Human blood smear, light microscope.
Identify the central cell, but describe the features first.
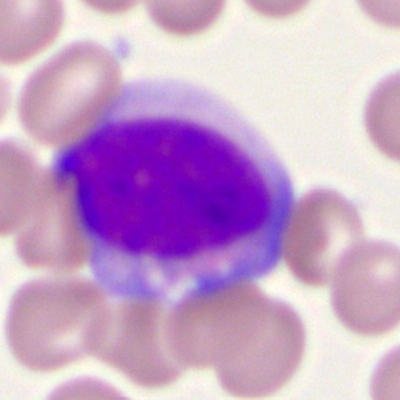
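The nucleus occupies most of the cell. Its chromatin is fine and fairly even, with no coarse dark clumps. The cytoplasm is pale blue, and small clear spaces lie within it below the nucleus. The cell is a myeloblast.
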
